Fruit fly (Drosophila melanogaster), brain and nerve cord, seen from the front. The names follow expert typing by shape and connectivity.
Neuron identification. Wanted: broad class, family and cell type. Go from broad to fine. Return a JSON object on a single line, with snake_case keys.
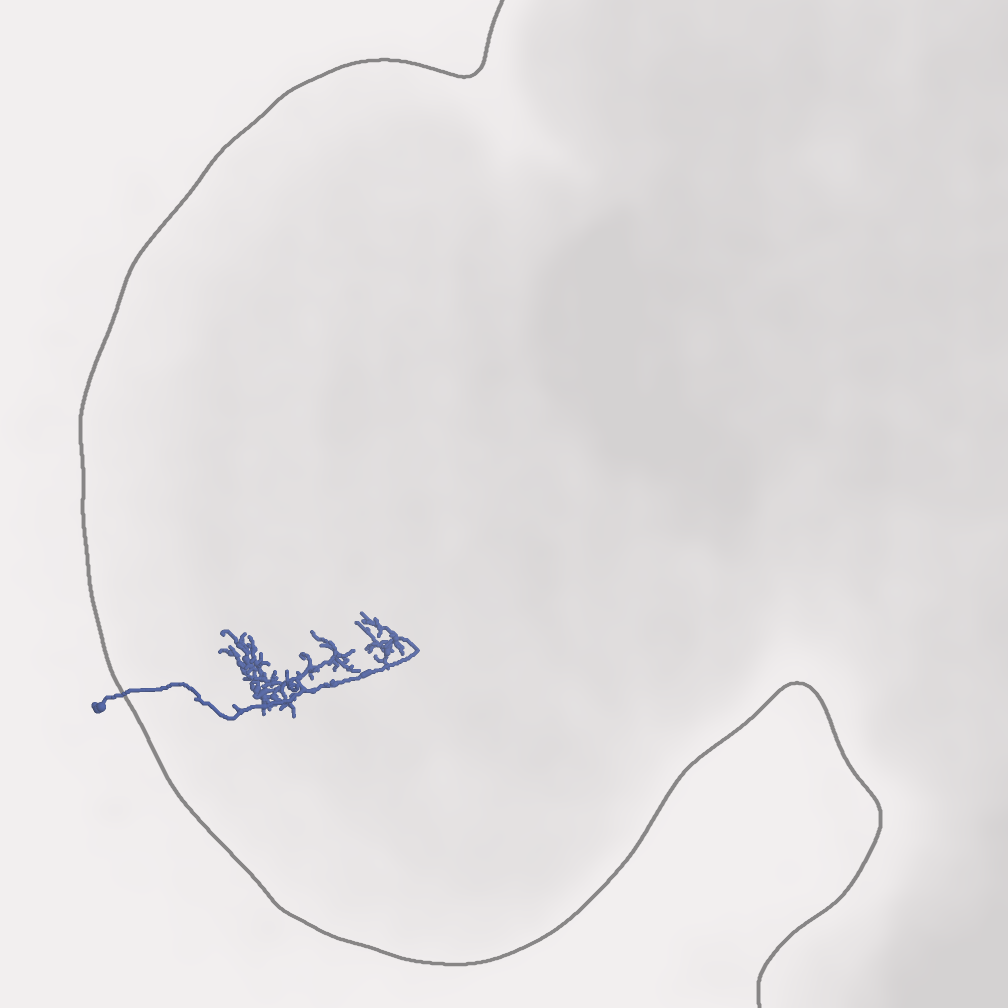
{"broad_class": "optic-lobe intrinsic neuron", "family": "Mi", "cell_type": "Mi10"}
